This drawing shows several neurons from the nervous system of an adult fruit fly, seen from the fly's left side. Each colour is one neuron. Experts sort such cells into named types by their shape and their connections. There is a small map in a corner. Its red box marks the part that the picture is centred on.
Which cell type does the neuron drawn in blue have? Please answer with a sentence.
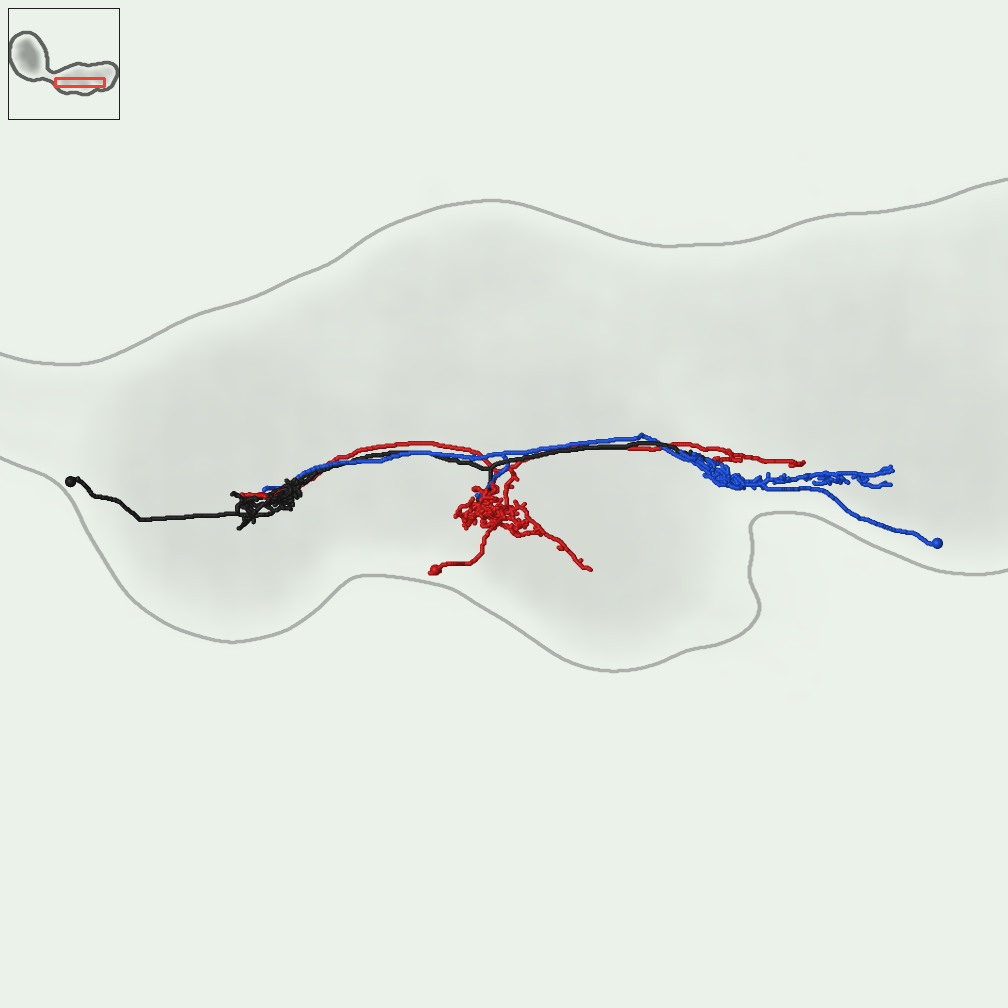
The cell type is IN10B044.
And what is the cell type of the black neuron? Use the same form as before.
The cell type is IN10B043.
